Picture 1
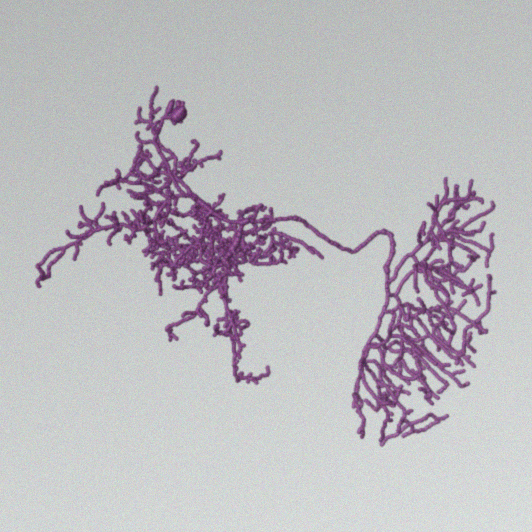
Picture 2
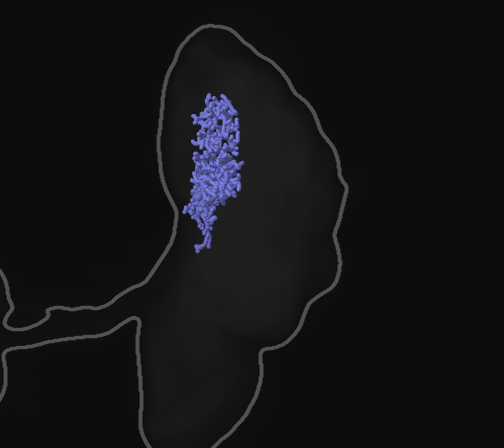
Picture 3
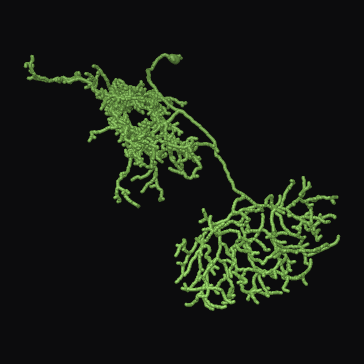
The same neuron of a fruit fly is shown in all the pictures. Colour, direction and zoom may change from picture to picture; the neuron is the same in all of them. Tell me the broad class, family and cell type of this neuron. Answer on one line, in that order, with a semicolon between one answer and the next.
visual centrifugal neuron; LT; LT37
